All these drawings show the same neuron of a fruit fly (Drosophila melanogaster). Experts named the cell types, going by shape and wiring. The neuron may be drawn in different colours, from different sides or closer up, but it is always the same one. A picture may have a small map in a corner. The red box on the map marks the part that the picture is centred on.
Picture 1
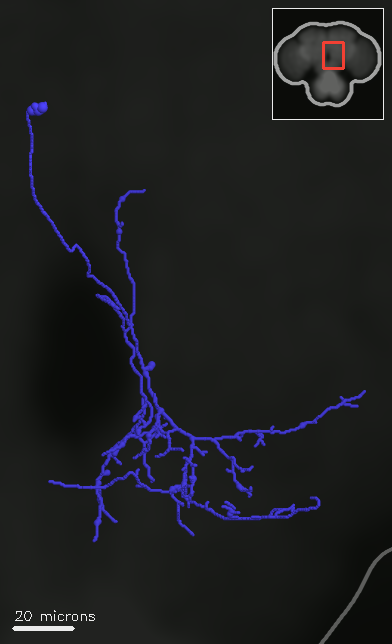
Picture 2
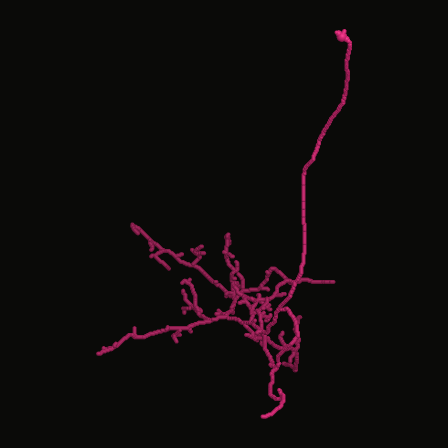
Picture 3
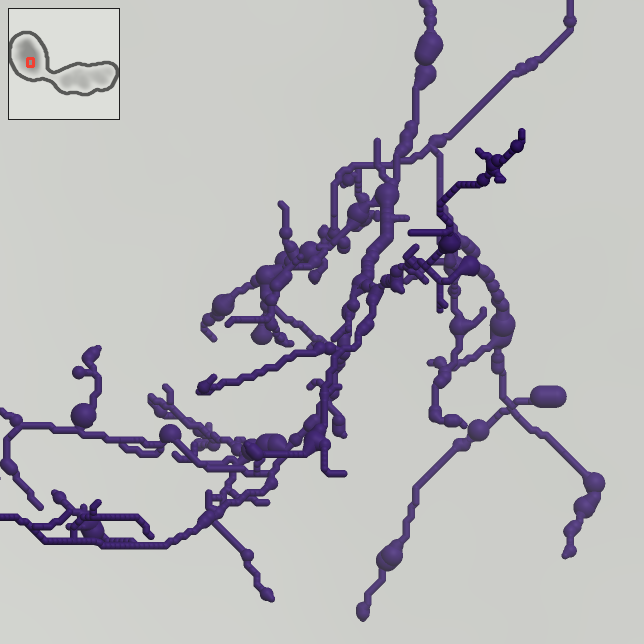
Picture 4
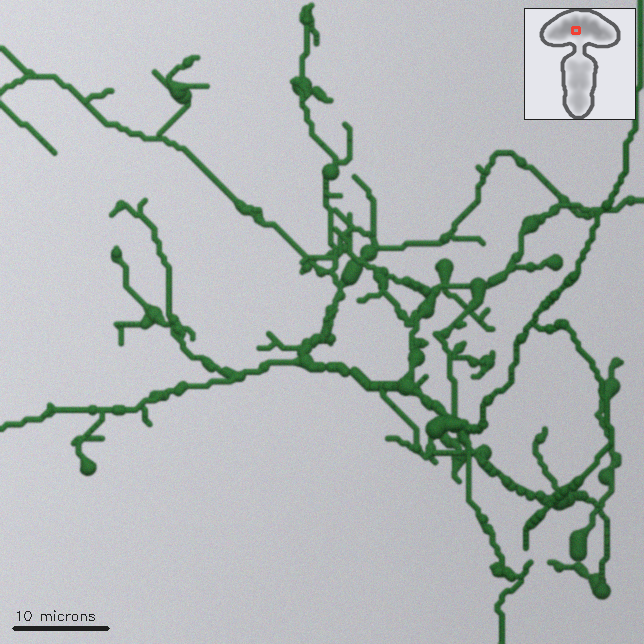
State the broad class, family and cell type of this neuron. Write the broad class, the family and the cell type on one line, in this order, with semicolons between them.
central-brain intrinsic neuron; hemilineage WEDd2; AMMC002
